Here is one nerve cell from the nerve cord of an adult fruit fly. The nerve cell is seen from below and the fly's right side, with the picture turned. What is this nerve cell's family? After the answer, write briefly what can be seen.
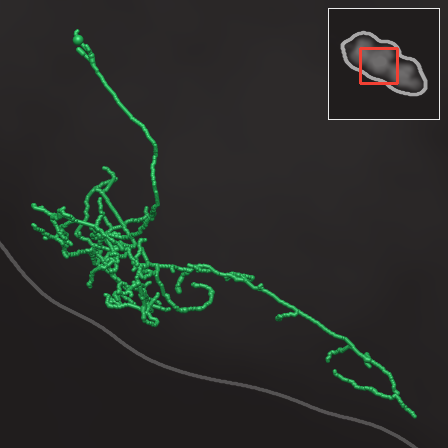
The family is hemilineage 16B. This is a nerve-cord intrinsic neuron. In this view it is about as wide as it is tall.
